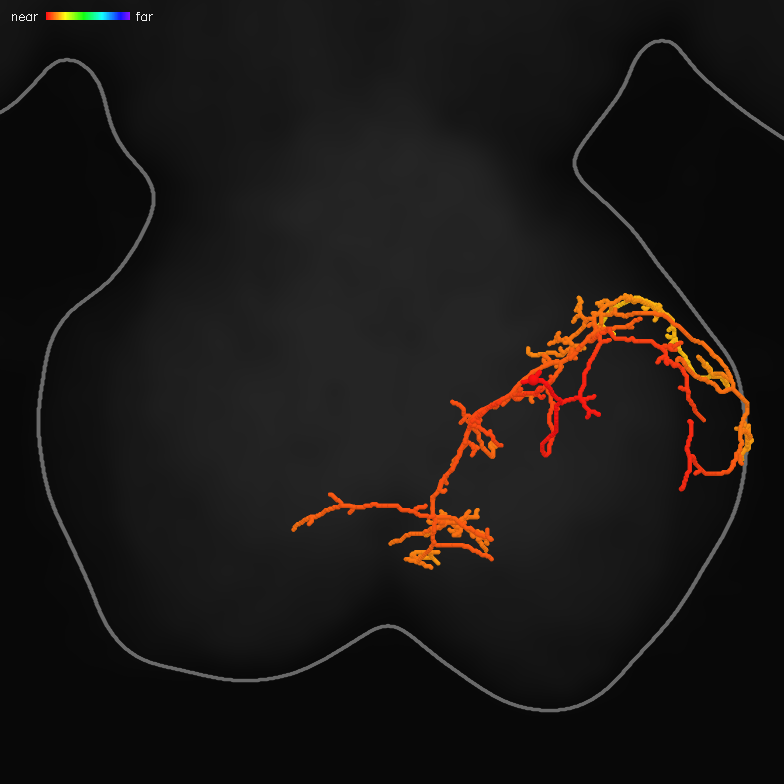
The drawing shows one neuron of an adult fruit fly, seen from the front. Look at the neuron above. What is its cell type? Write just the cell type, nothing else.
IN16B050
